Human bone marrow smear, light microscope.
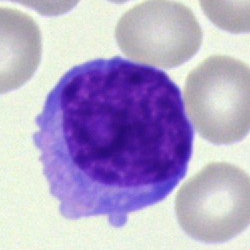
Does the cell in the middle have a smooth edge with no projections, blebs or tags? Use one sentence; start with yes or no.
No, the cell's outline is ragged or frayed, or carries projections, blebs or tags.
